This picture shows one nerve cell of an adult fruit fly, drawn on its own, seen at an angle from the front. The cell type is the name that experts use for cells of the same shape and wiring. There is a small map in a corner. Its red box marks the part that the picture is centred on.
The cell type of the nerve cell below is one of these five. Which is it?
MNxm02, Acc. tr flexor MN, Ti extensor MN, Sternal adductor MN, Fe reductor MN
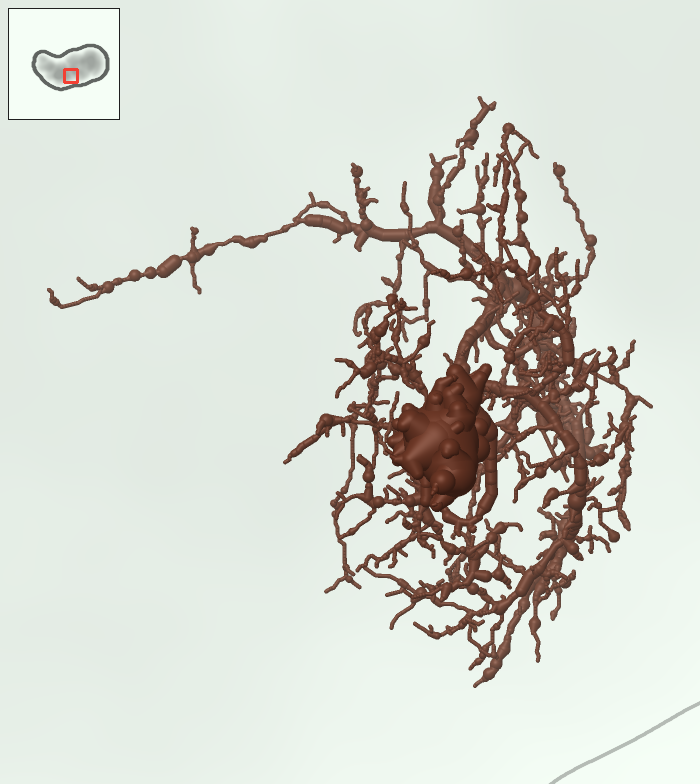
Ti extensor MN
